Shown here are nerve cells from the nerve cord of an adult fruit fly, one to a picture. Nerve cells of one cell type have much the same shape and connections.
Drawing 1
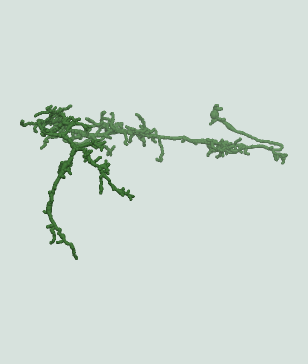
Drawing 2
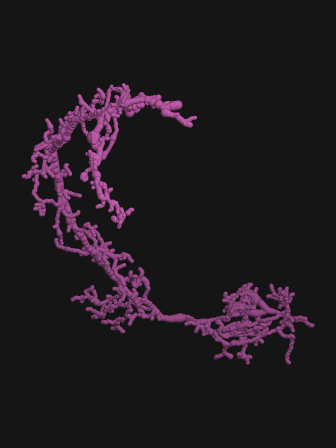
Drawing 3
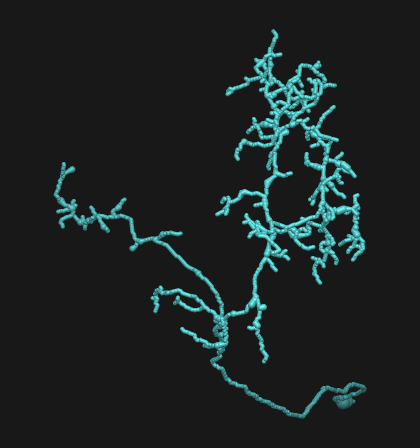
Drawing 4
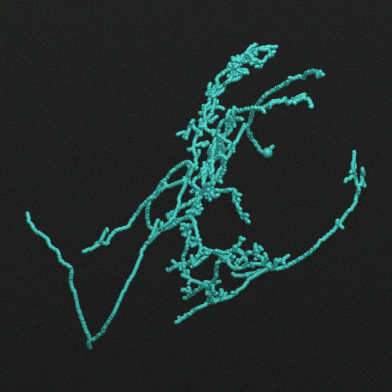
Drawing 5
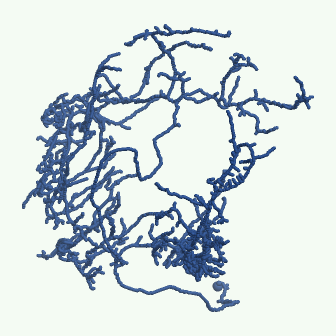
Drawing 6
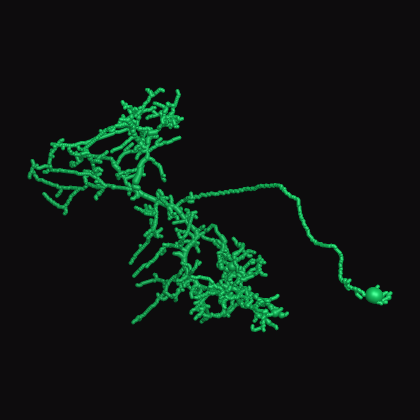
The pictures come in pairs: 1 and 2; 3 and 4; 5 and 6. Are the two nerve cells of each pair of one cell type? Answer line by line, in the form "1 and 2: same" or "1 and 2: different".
1 and 2: same
3 and 4: different
5 and 6: different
